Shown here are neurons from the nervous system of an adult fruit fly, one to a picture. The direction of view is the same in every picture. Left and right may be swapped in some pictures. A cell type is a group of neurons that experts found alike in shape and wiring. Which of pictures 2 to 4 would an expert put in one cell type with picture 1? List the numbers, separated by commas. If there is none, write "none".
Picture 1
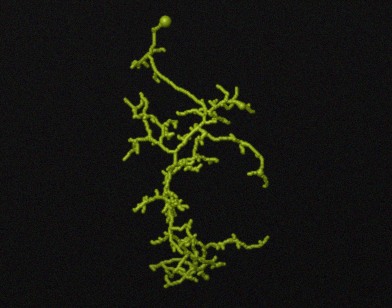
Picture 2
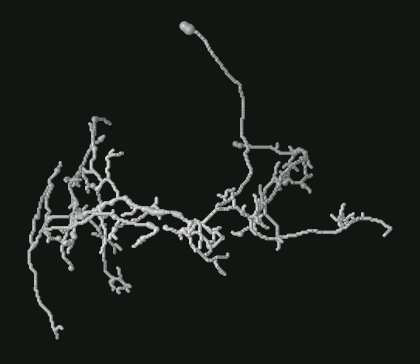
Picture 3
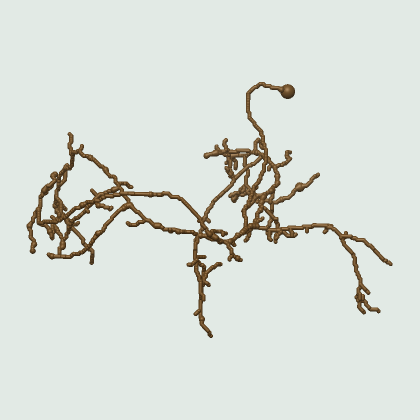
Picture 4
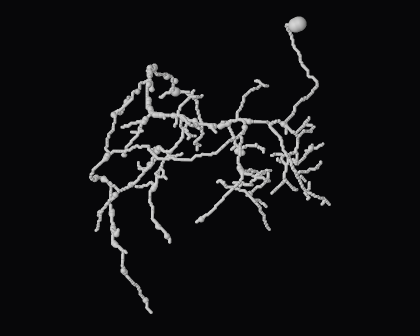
none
